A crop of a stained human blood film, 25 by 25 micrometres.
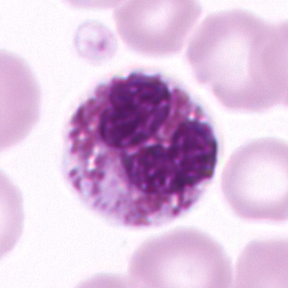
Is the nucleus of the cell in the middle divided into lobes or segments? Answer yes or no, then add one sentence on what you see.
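Yes. The nucleus has two lobes.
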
